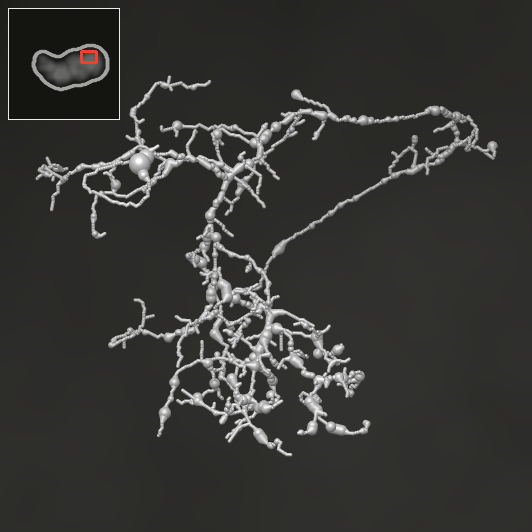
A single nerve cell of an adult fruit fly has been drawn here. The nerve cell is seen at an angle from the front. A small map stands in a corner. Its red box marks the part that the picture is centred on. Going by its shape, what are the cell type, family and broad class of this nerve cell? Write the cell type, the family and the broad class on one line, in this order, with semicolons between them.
SMP124; hemilineage SMPad3; central-brain intrinsic neuron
